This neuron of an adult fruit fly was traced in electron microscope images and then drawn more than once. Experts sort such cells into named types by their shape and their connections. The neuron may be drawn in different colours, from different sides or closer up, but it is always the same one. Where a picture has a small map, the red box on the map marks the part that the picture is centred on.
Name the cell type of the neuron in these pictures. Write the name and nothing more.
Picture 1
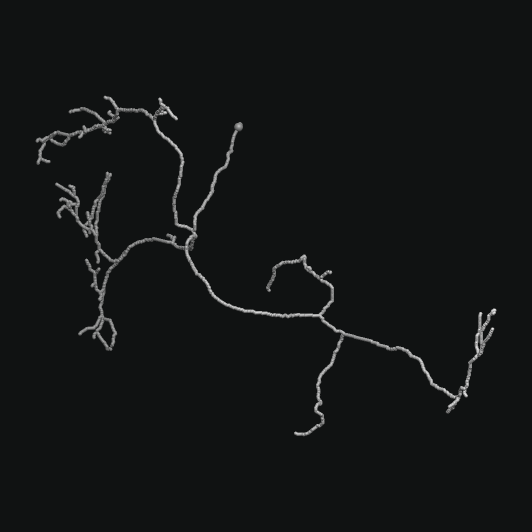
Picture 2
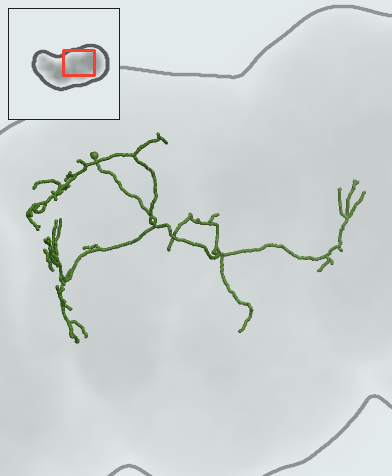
CB4201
